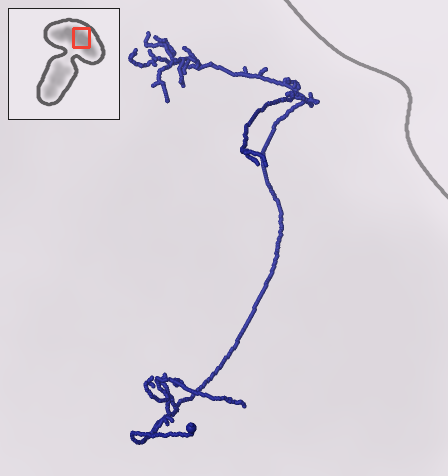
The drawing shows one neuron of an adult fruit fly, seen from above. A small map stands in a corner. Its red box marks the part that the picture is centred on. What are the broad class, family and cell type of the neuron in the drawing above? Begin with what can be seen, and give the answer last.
It is in the brain and does not reach the nerve cord. The cell body can be seen at the bottom of the picture. Its broad class is central-brain intrinsic neuron. Its family is called class Kenyon Cell. The cell type is KCa'b'-ap1.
